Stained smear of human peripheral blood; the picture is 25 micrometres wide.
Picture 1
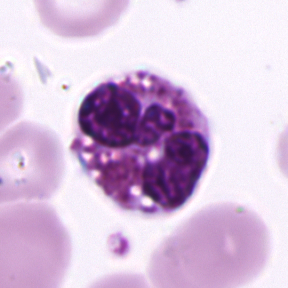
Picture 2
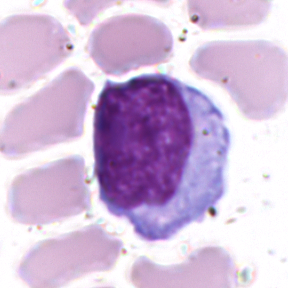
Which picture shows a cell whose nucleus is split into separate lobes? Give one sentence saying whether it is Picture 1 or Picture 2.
In Picture 1 the cell's nucleus is segmented rather than one mass.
